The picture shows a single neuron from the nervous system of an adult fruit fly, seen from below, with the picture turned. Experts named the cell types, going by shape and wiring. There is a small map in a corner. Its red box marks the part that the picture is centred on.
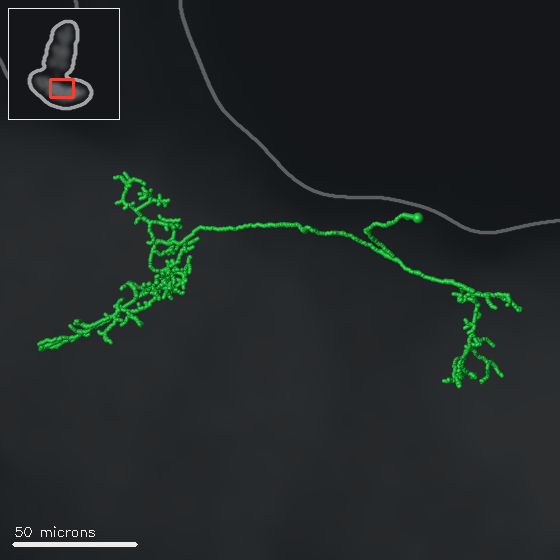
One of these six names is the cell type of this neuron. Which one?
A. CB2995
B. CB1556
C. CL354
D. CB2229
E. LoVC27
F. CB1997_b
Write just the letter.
C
